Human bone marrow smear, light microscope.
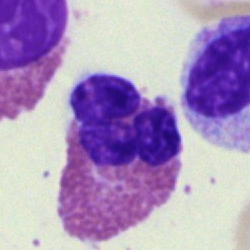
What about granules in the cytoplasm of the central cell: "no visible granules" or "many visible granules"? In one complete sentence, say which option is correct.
The cell's cytoplasm is rich in visible granules.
